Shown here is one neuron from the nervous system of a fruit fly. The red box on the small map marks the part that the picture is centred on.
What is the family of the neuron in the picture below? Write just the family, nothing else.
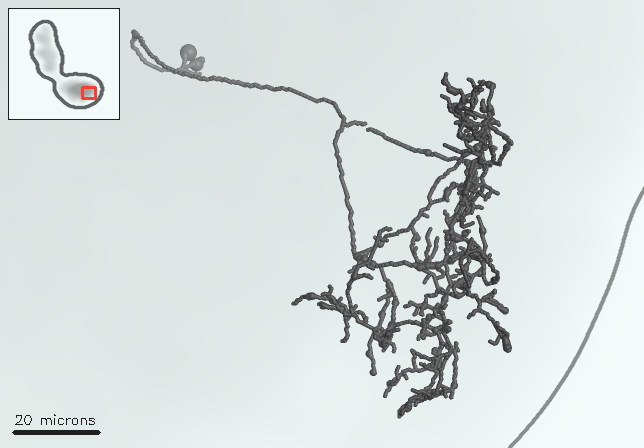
hemilineage LHl2_dorsal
